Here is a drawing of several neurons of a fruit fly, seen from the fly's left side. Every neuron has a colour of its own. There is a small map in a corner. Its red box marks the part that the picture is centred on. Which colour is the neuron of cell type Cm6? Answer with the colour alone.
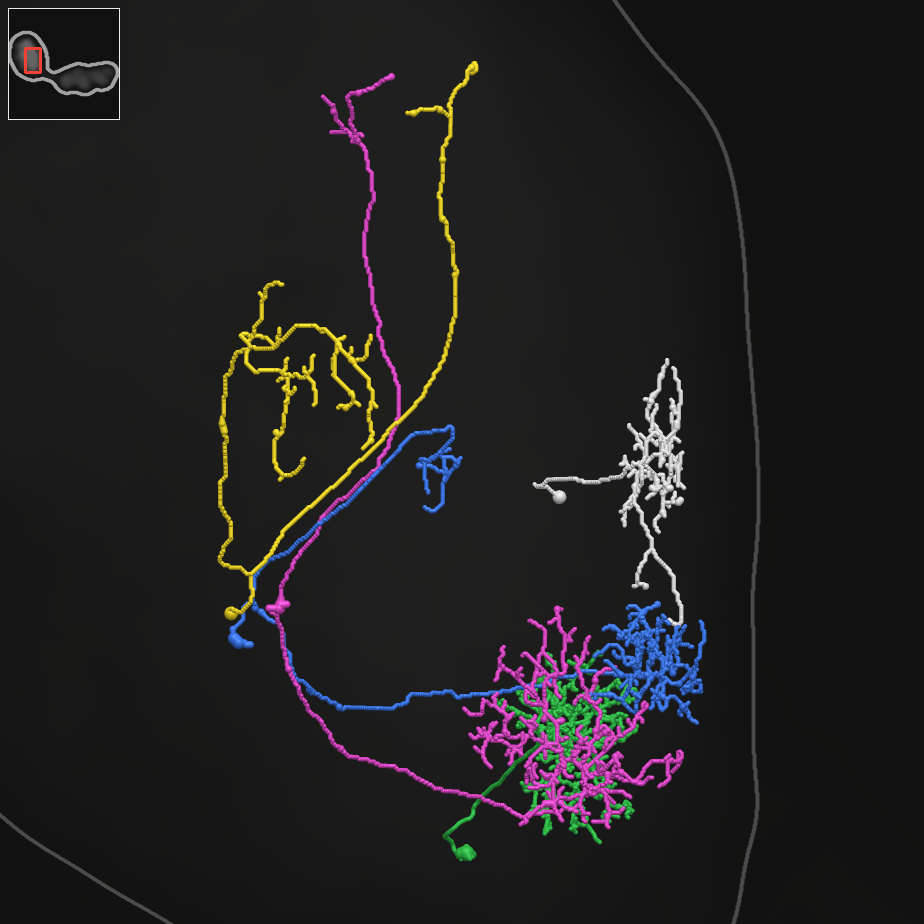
white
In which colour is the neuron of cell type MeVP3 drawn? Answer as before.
magenta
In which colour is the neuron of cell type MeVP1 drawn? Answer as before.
yellow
